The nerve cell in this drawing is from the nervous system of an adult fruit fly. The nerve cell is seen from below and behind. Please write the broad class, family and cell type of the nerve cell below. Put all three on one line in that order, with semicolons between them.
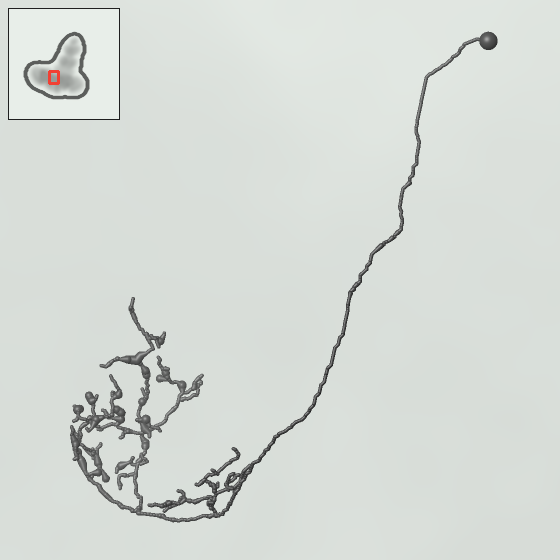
central-brain intrinsic neuron; class CX; vDeltaI_a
